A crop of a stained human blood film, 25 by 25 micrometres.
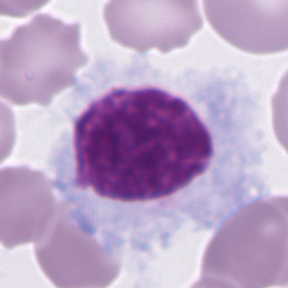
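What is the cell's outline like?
Irregular, with ragged, frayed edges.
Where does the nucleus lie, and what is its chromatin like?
Left of the cell's centre, leaving more cytoplasm on the right; the chromatin is dark purple and coarsely clumped.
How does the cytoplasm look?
Abundant and pale blue.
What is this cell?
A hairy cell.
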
